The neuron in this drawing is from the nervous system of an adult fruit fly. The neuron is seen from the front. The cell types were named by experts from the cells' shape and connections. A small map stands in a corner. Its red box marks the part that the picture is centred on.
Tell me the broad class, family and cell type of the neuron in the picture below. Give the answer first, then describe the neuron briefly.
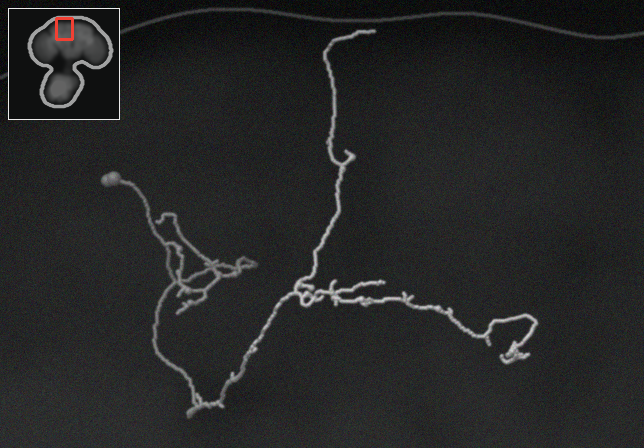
Its broad class is central-brain intrinsic neuron. Its family is called class Kenyon Cell. Its cell type is KCab-p. The cell body is on the left of the picture. In this view it is about as wide as it is tall.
